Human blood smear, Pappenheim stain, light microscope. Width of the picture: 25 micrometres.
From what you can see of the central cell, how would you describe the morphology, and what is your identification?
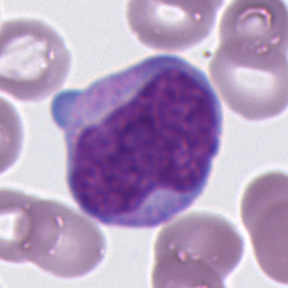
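The nucleus occupies most of the cell. The surrounding cytoplasm is pale blue, and its rim is widest at the upper left. From the upper left edge of the cell, a small rounded bleb projects outward. This cell is an atypical promyelocyte.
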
